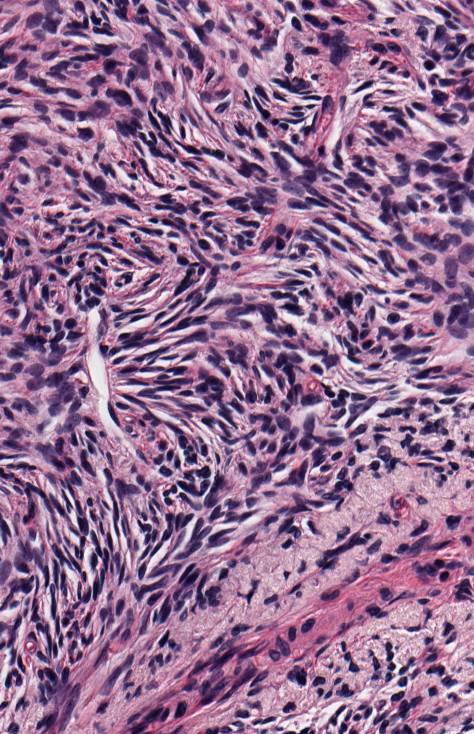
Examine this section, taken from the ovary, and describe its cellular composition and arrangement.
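Most of the field, upper and left, is densely cellular tissue: spindle cells in interlacing, swirling fascicles. Their nuclei are elongated and darkly stained; their scant pink cytoplasm has indistinct cell borders. Diagonally across the lower right runs a band of deeper pink fibrous tissue with elongated nuclei.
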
